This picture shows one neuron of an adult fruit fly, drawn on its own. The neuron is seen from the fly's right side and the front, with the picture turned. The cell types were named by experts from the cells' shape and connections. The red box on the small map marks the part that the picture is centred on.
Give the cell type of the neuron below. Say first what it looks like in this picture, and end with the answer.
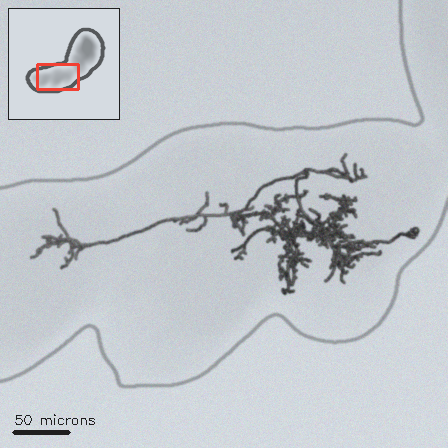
The cell body is on the right of the picture. From left to right in the picture it spans about 350 microns. The picture shows dozens of branch ends. It is a nerve-cord intrinsic neuron. The cell type is IN14B002.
